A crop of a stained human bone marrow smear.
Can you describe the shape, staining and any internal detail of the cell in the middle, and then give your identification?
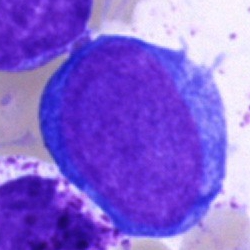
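The chromatin here is fine and evenly spread, with no coarse clumps. The cytoplasm is deep blue and at its widest on the right side of the cell. Up at the upper right edge, a small projection sticks out. So this one's a proerythroblast.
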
